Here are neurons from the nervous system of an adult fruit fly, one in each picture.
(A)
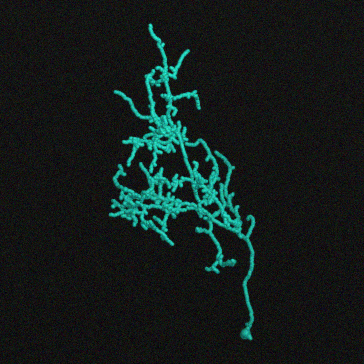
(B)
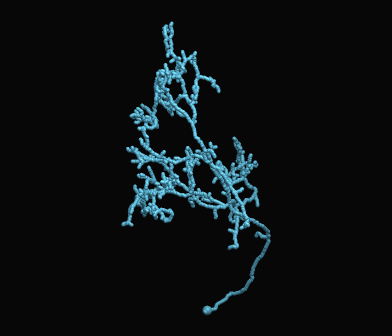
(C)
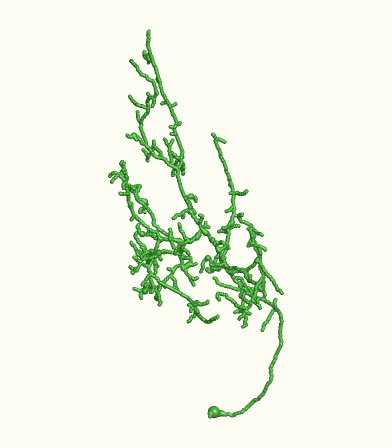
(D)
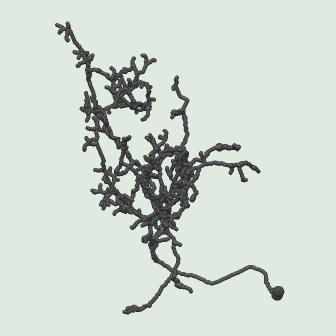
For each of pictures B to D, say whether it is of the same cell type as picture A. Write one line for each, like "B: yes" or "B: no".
B: yes
C: no
D: yes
